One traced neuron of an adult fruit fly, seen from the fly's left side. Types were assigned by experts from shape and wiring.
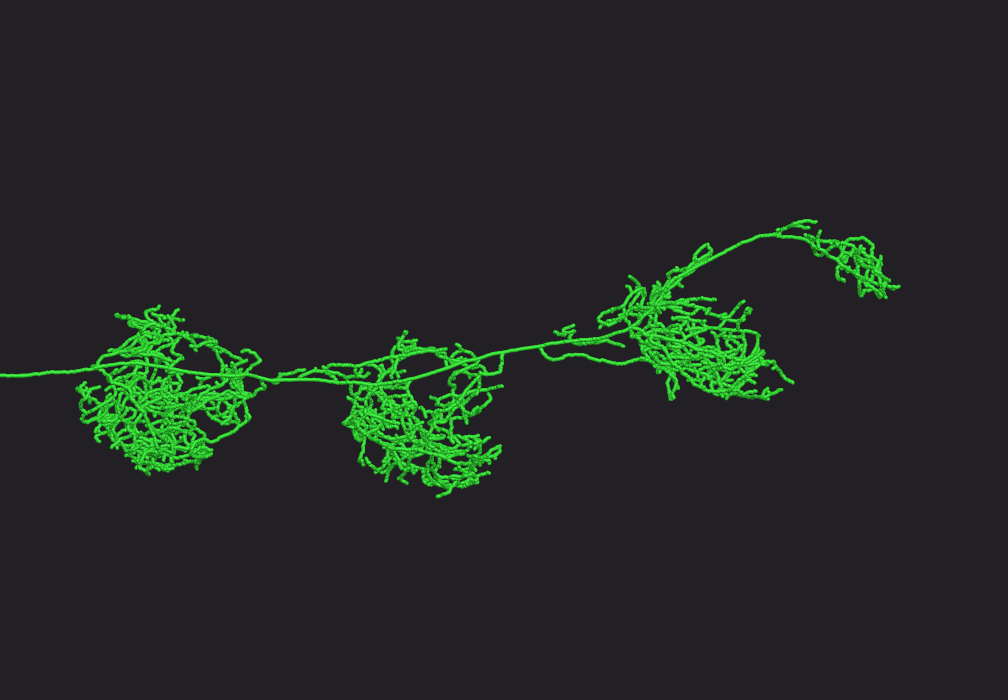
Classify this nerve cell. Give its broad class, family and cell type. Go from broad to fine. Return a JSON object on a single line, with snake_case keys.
{"broad_class": "descending neuron", "family": "DNg", "cell_type": "DNg34"}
